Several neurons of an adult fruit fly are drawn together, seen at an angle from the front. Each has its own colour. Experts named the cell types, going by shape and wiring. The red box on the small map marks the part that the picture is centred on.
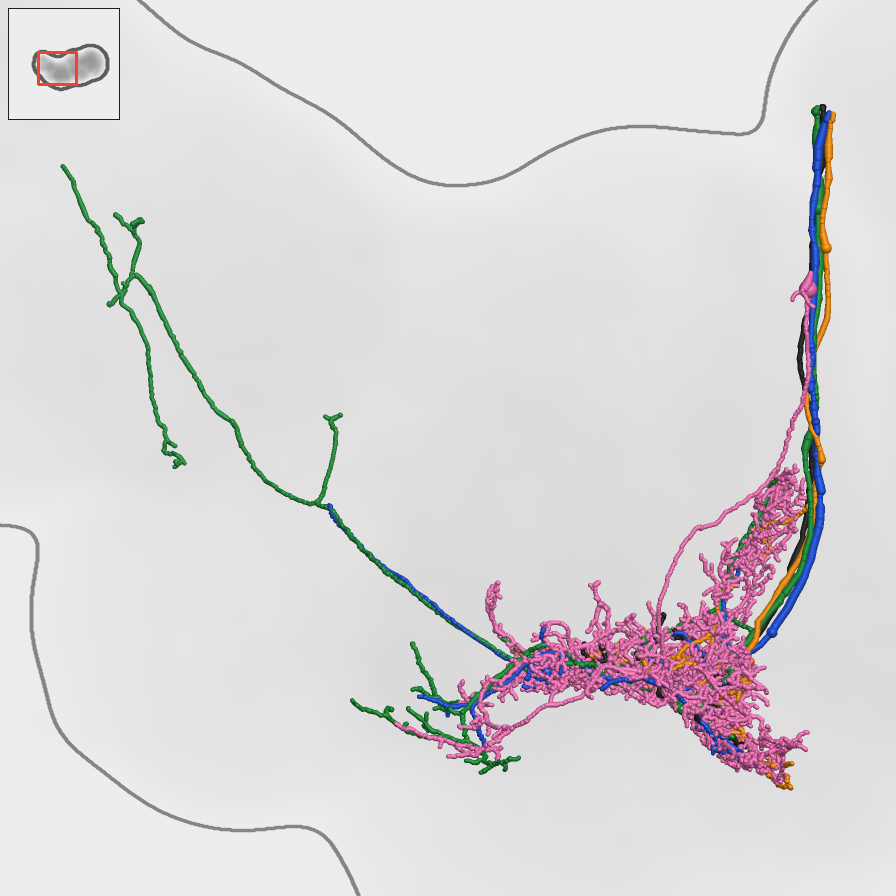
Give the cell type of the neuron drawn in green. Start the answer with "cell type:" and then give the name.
cell type: SNta13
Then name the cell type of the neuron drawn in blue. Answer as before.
cell type: SNta10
